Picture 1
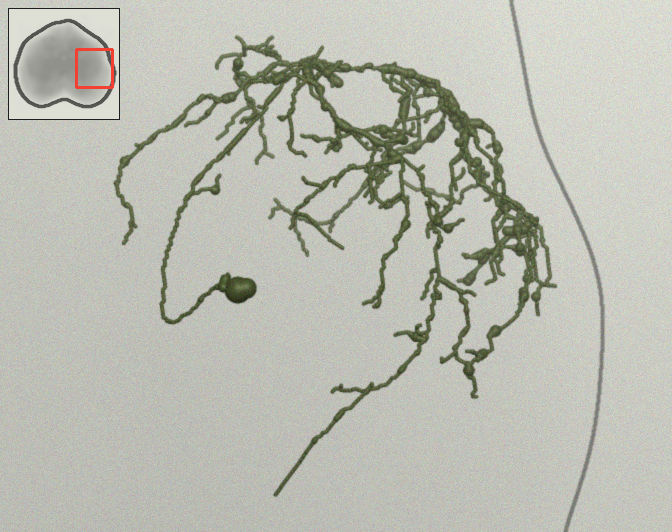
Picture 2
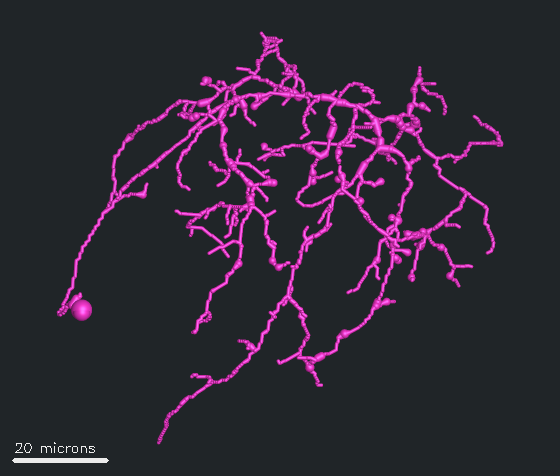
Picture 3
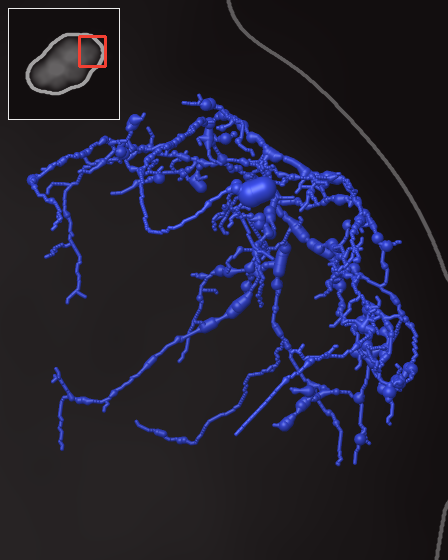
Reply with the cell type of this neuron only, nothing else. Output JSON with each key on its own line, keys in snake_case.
{
 "cell_type": "IN08A030"
}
